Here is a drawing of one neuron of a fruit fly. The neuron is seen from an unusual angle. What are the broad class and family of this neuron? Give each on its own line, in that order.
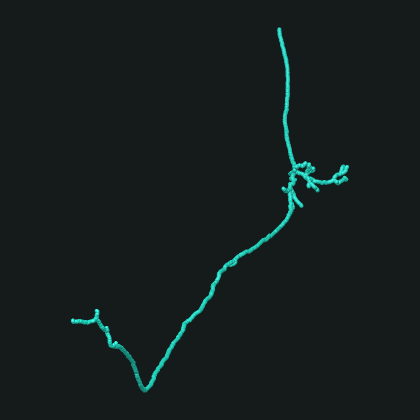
sensory neuron ascending to the brain
class mechanosensory proprioceptive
